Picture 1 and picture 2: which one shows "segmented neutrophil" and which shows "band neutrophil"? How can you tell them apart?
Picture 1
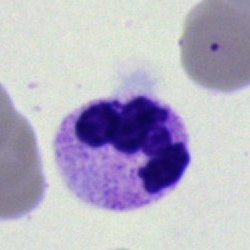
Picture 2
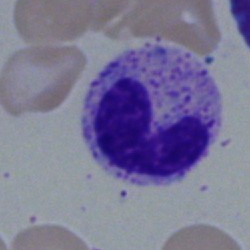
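A segmented neutrophil appears in picture 1, a band neutrophil in picture 2. In picture 2 the nucleus is curved, its notch opening toward the upper right.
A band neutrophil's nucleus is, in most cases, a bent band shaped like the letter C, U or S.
Both cells have dark purple chromatin with no nucleoli visible, but in the segmented neutrophil it is dense, with no fine open pattern, whereas in the band neutrophil it is coarsely clumped.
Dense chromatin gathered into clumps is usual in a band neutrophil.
The band neutrophil's cytoplasm is pale lilac-grey and holds scattered purple granules. Both outlines are round; the segmented neutrophil's is also smooth, and it stays clear of the red cells at the left and upper right edges of the picture, with a faint pale bluish haze just above its top.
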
